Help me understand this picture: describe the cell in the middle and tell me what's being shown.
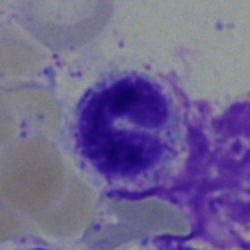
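Notice how the nucleus folds around a pale cleft running horizontally into its middle. It takes up most of this roughly round cell, and the chromatin's dense and dark purple. That's a band neutrophil.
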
